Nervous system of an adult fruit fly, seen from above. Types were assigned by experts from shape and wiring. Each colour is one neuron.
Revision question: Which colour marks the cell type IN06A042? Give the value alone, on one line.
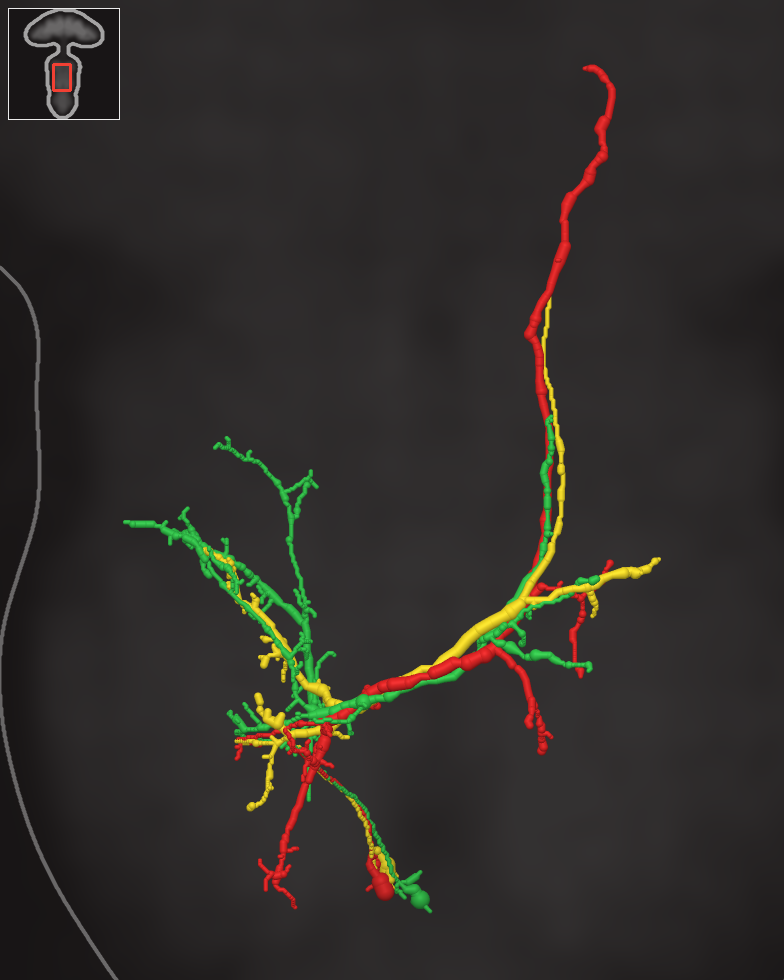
green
